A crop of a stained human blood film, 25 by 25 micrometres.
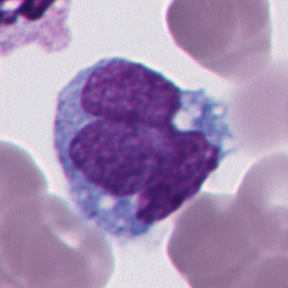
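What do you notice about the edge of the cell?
It is roughly round, but ragged and frayed along the right side.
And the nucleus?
Deeply folded, with clefts splitting it into several lobe-like parts.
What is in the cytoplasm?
No coarse coloured granules, just a few small clear vacuoles.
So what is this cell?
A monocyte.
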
